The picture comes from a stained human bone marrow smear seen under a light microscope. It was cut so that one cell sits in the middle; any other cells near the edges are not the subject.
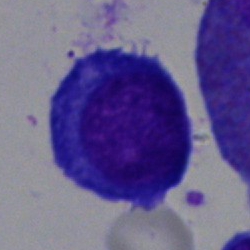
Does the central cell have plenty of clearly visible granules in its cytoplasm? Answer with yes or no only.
No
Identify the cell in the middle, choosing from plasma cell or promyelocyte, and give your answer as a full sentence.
The cell the crop is centered on is a plasma cell.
